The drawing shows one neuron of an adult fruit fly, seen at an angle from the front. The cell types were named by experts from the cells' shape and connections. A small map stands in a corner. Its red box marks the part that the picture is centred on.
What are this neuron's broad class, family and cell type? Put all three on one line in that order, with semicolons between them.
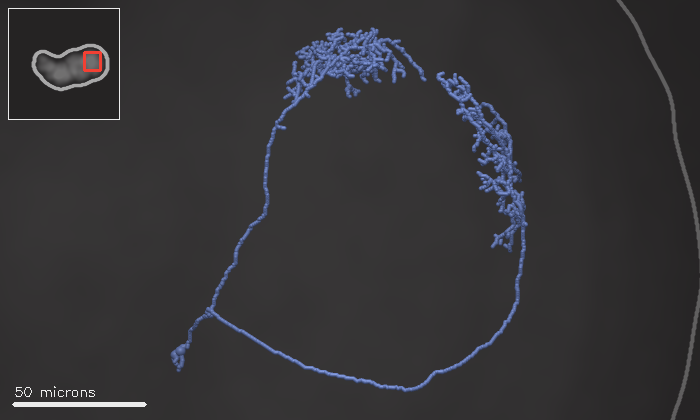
optic-lobe intrinsic neuron; MeLo; MeLo13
